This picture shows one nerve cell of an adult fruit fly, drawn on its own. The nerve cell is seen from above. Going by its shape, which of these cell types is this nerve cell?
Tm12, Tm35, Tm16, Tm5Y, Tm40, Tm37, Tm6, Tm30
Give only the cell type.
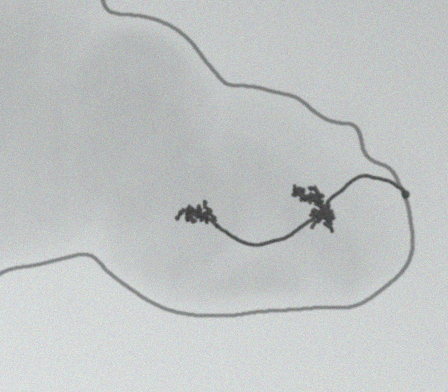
Tm35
